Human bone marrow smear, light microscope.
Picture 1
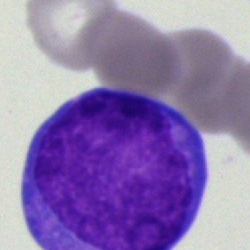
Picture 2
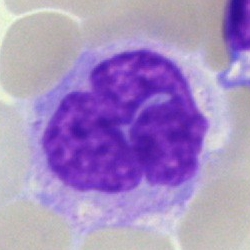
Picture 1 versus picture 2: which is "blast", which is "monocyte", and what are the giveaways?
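Picture 1 is the blast and picture 2 the monocyte. Compare the outlines first: the blast is round and smooth, while the monocyte's edge is irregular and slightly ragged. In the blast, the cytoplasm is only a thin deep blue rim, widest at the lower left, with no granules visible.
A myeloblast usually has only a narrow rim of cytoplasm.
The monocyte's cytoplasm is pale greyish blue and widest below the nucleus, and small pale vacuole-like spots lie in it along the lower edge of the cell.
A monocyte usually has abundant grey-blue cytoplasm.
Then the chromatin: finely textured rather than coarsely clumped in the blast, but dark purple and mottled with paler patches in the monocyte.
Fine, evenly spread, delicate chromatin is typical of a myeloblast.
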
